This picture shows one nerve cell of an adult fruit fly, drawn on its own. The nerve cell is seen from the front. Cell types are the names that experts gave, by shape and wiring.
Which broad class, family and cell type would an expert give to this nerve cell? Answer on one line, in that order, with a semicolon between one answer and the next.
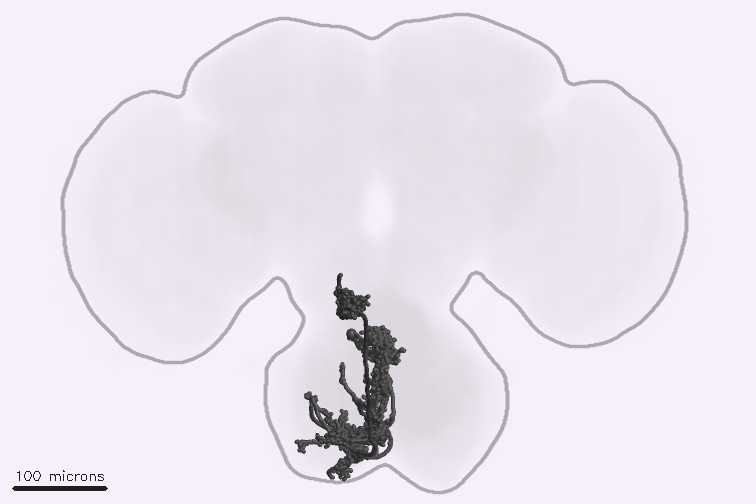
ascending neuron; hemilineage 01B; AN01B002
